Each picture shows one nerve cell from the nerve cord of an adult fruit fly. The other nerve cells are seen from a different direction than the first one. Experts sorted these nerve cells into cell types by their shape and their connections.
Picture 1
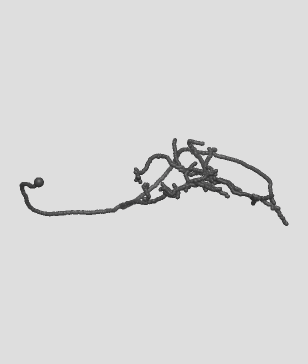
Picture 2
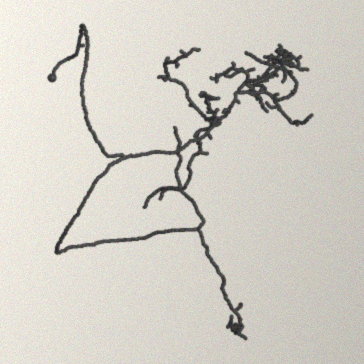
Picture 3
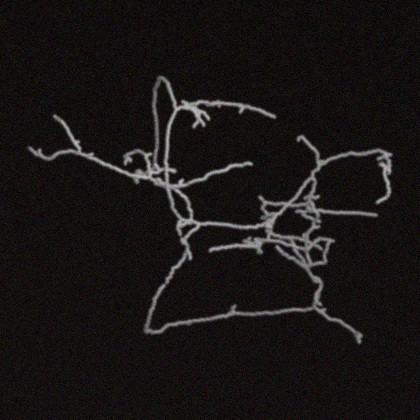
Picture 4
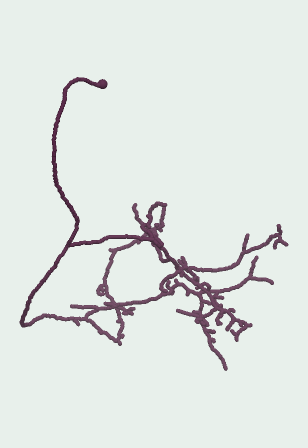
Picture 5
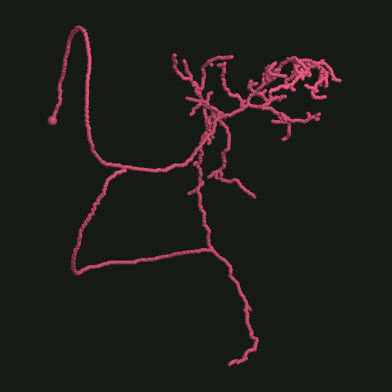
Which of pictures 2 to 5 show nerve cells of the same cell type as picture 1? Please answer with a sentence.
Picture 3 and picture 4 are of the same cell type.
